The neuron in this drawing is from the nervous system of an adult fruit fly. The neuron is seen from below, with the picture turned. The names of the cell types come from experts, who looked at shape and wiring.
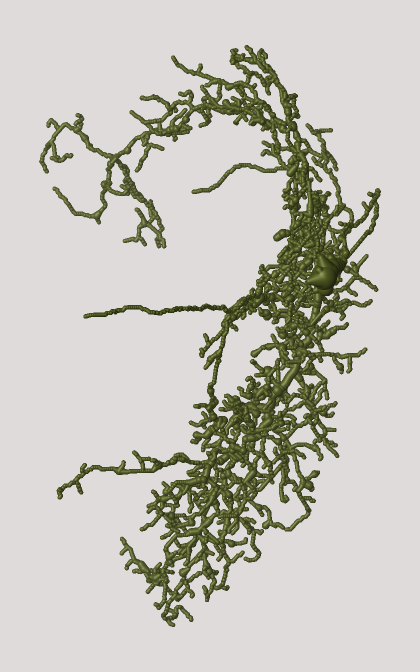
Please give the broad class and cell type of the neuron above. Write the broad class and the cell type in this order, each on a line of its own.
central-brain intrinsic neuron
GNG093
